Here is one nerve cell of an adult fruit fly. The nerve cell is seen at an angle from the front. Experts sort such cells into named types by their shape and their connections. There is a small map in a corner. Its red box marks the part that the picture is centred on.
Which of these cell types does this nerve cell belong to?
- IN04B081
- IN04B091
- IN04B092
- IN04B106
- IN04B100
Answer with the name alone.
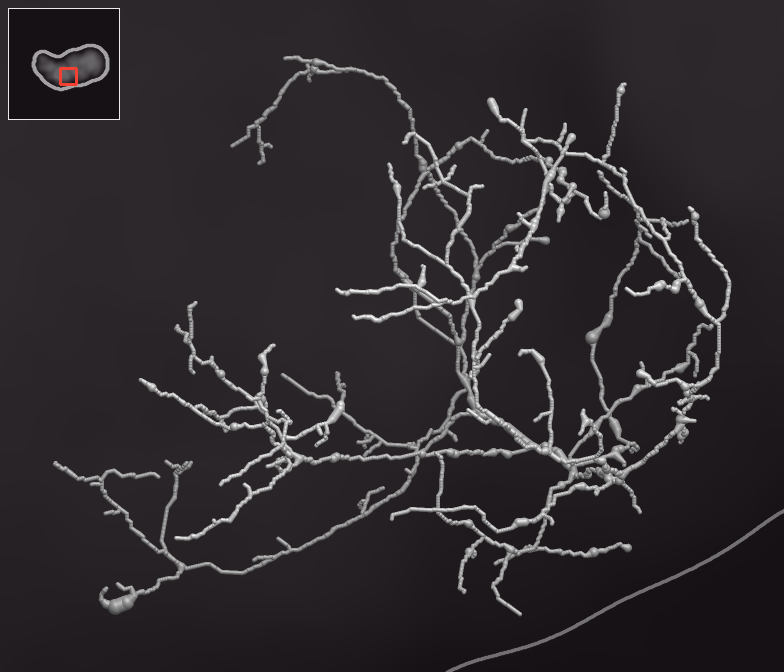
IN04B091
